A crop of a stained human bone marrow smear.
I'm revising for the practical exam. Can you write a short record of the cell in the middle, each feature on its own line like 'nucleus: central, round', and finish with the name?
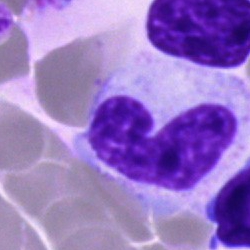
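Nucleus: deeply indented, the notch opening on its upper side
Position: nucleus lies in the lower half of the cell
Granules: fine, sparse, pinkish-lilac, scattered through the cytoplasm
Outline: smooth, no surface projections
Call it: band neutrophil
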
